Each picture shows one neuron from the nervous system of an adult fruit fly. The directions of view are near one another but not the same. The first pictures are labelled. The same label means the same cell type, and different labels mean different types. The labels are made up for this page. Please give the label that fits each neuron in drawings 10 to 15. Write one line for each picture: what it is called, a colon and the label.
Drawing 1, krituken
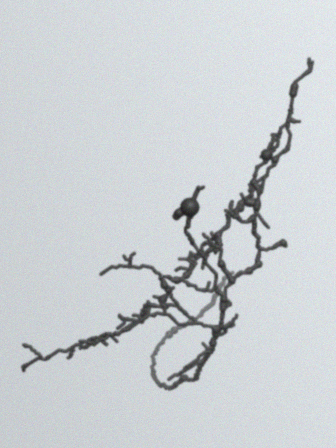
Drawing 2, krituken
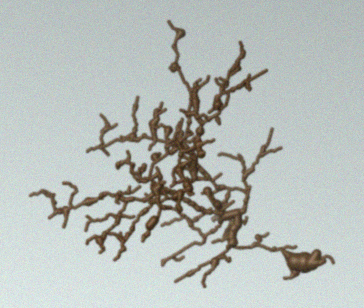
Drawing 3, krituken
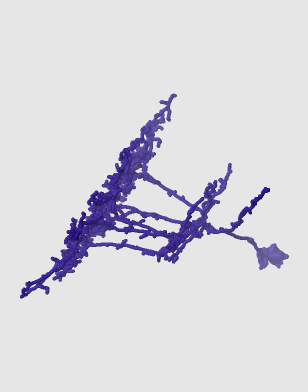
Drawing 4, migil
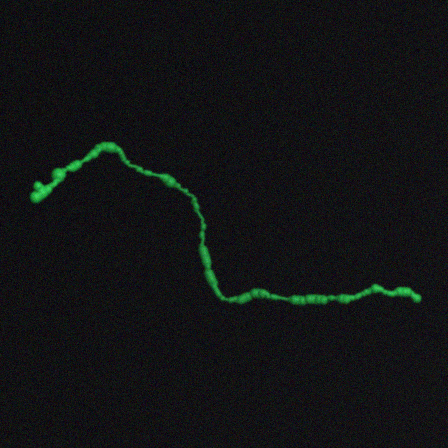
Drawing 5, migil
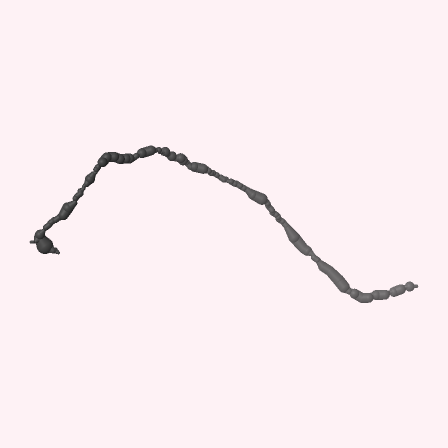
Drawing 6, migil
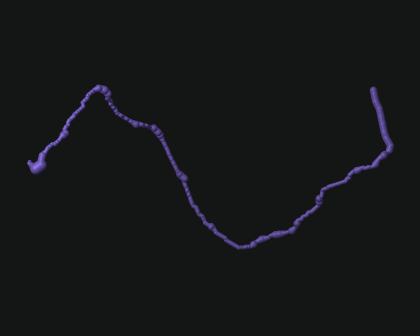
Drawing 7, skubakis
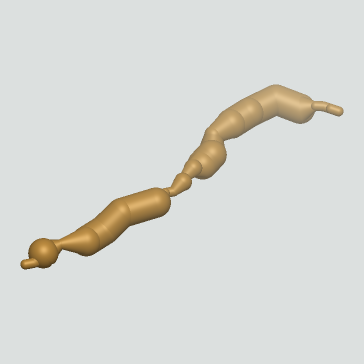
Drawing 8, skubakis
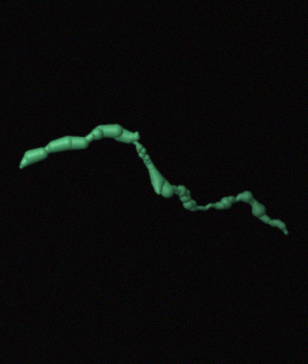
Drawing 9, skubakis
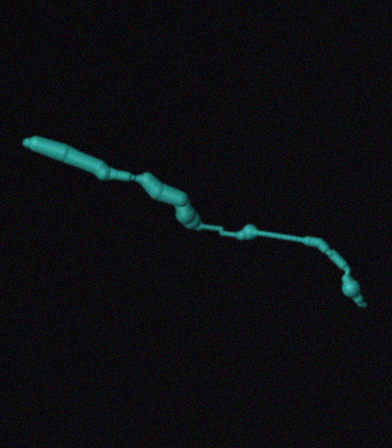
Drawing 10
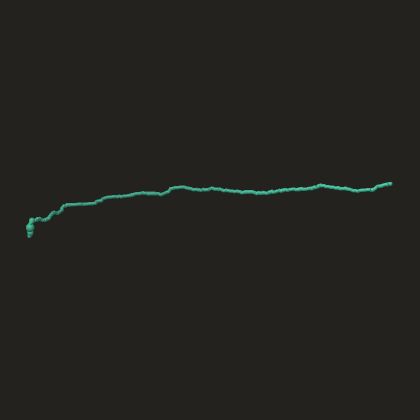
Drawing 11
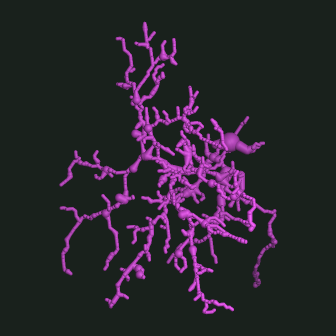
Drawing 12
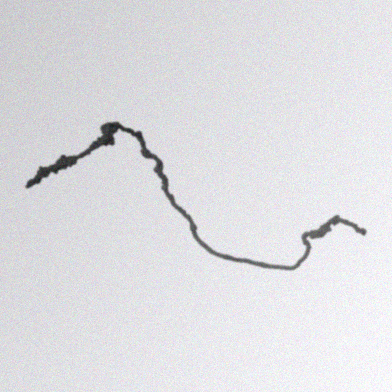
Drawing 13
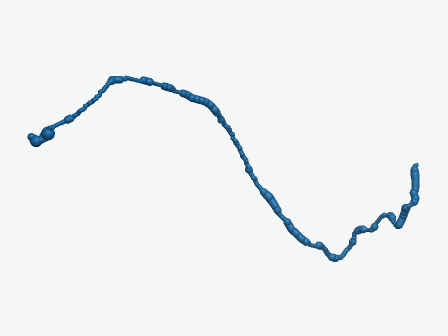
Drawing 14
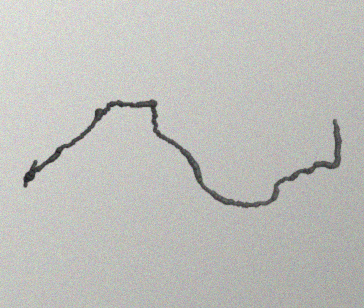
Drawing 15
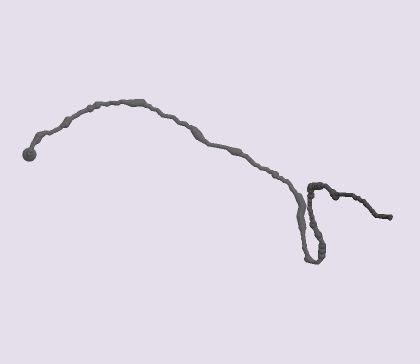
10: migil
11: krituken
12: skubakis
13: migil
14: migil
15: migil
